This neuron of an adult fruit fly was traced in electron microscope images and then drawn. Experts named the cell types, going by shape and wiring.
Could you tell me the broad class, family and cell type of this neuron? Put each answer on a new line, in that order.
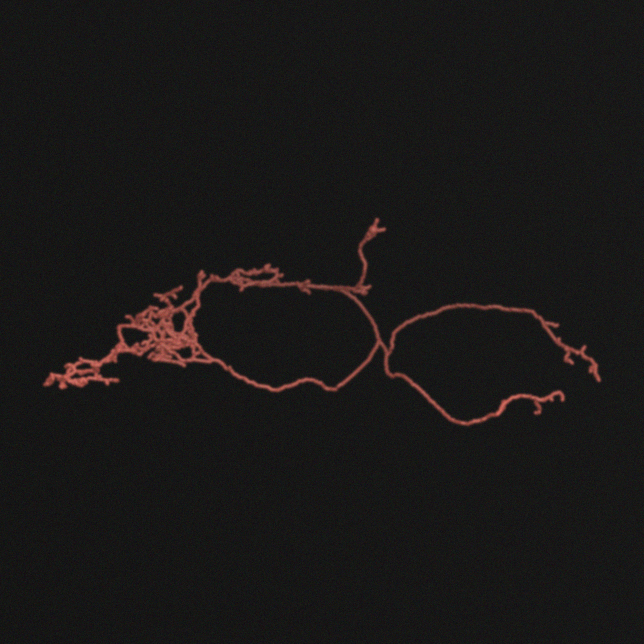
central-brain intrinsic neuron
hemilineage SMPad1
SIP147m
